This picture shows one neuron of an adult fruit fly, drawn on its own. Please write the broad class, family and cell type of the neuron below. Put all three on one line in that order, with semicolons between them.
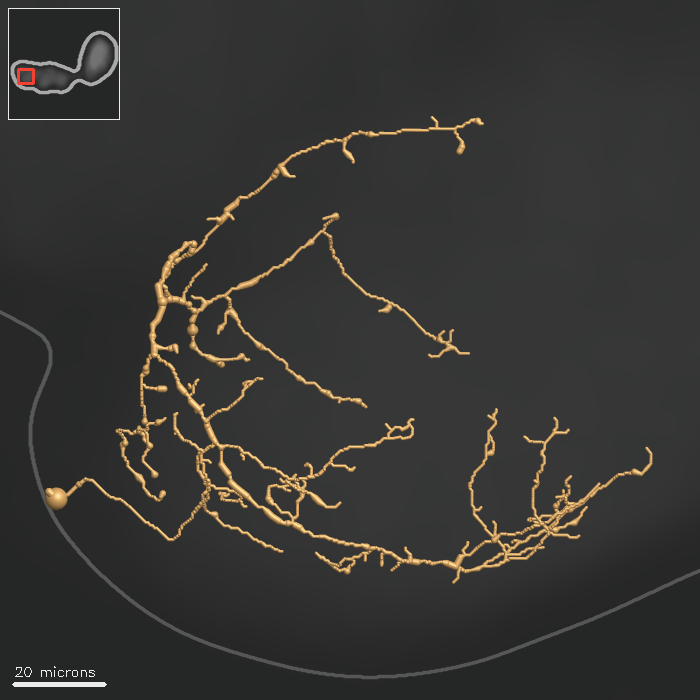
nerve-cord intrinsic neuron; hemilineage 13A; IN13A046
